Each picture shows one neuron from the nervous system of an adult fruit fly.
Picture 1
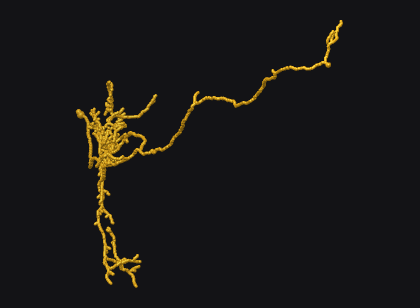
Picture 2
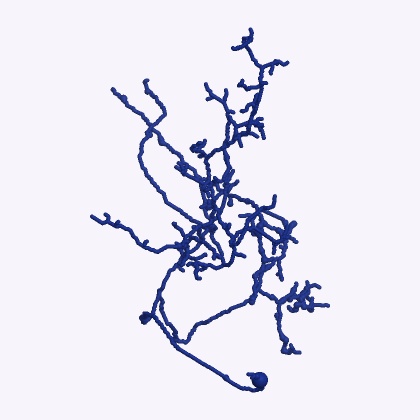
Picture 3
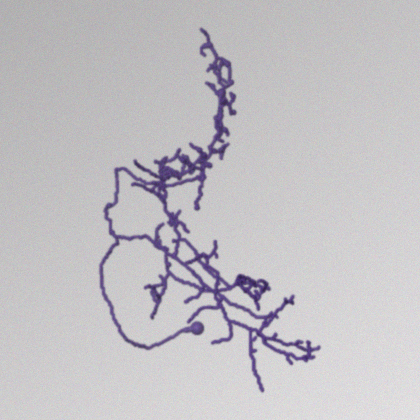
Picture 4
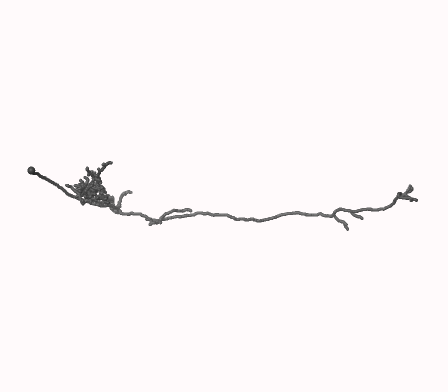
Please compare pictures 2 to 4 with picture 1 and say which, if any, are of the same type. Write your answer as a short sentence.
Picture 4 is of the same cell type.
